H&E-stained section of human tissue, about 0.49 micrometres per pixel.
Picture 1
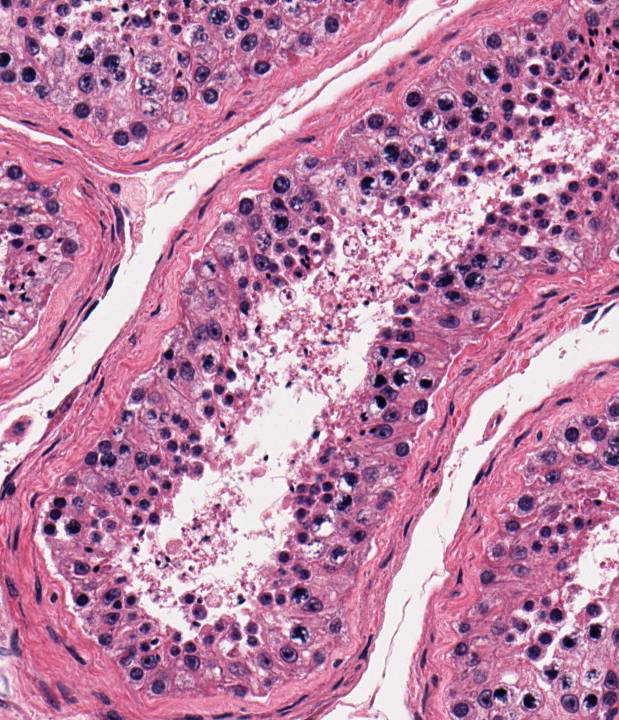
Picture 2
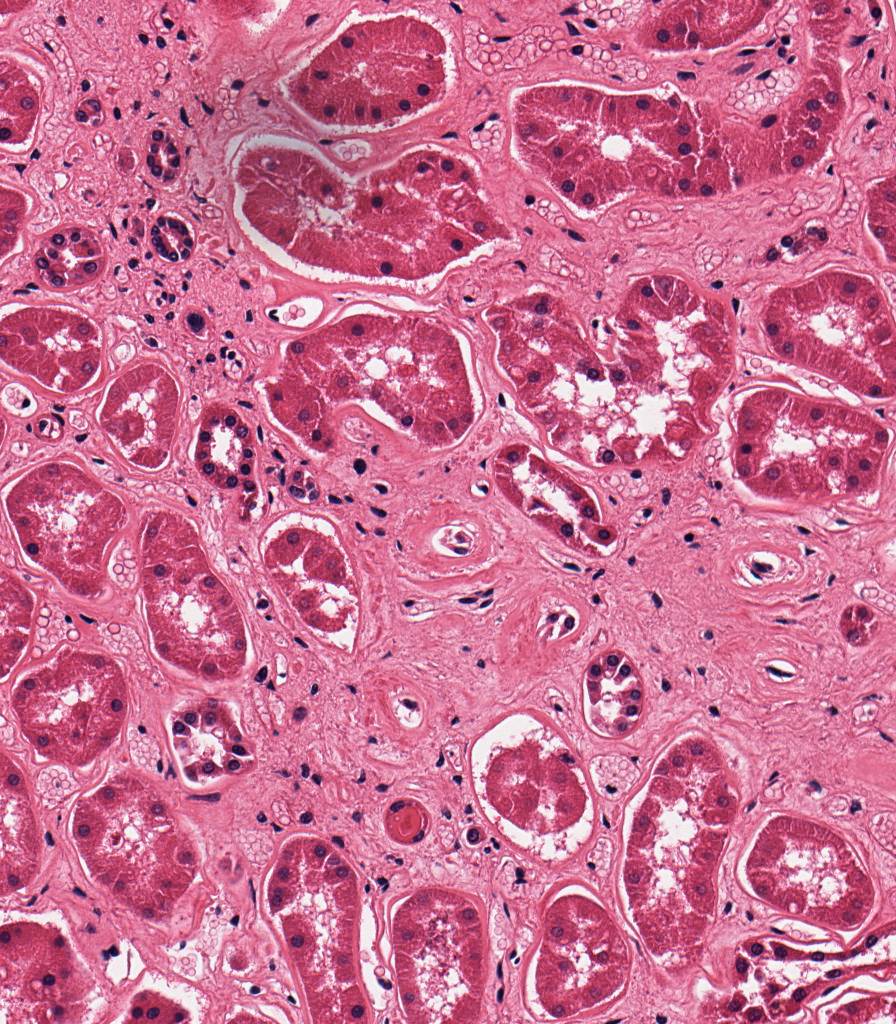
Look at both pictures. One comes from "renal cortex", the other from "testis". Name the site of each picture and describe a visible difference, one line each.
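The field in picture 1 comes from the testis. Each tubule is lined by a thick, many-layered epithelium of crowded round-nucleated cells.
The field in picture 2 comes from the renal cortex. Most tubules are lined by a single layer of tall cuboidal cells with abundant, deeply eosinophilic granular cytoplasm.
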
